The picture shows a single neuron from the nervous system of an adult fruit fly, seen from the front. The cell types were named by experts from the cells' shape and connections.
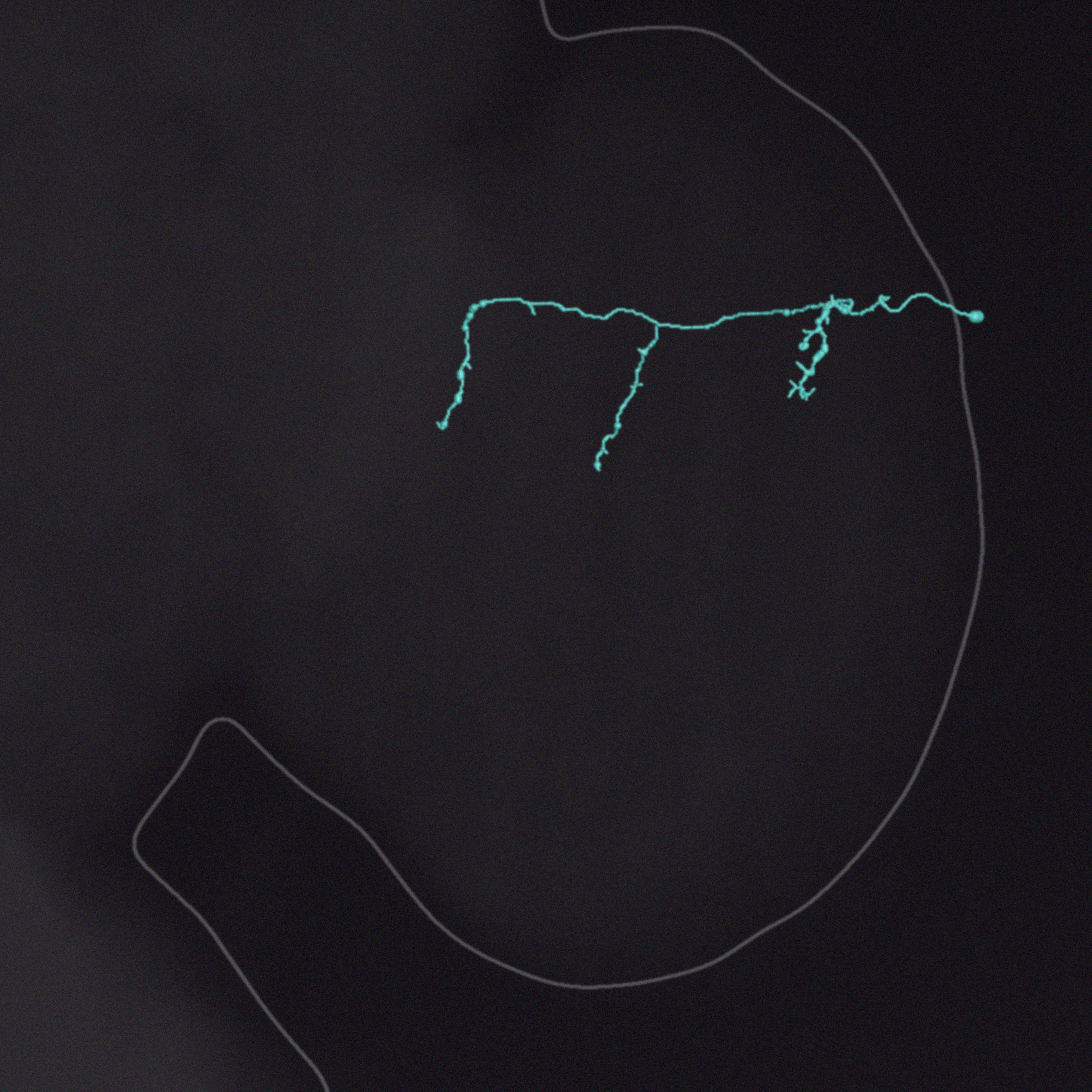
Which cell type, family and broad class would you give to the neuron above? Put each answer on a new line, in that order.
TmY9b
TmY
optic-lobe intrinsic neuron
